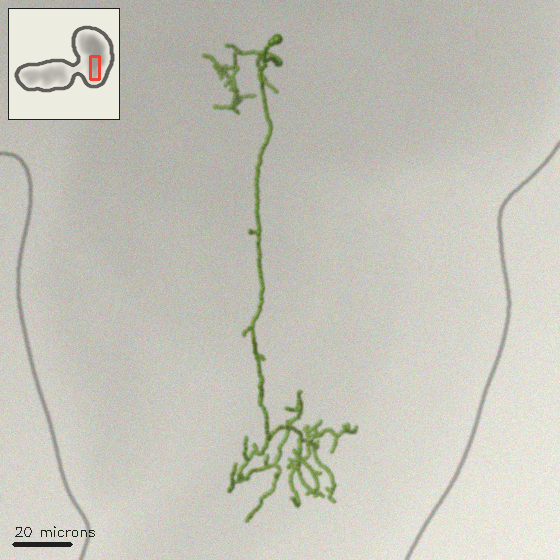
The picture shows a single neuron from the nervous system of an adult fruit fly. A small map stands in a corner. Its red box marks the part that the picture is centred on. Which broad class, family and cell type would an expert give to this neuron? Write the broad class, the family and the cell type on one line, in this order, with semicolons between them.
optic-lobe intrinsic neuron; MeLo; MeLo3b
